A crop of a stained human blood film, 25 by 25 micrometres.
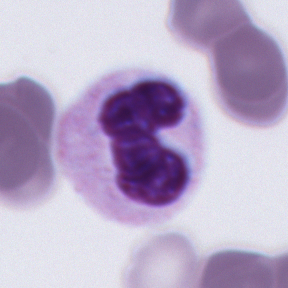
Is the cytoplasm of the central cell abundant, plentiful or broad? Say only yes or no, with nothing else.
Yes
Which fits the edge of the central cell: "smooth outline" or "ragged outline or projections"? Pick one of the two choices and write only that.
Smooth outline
